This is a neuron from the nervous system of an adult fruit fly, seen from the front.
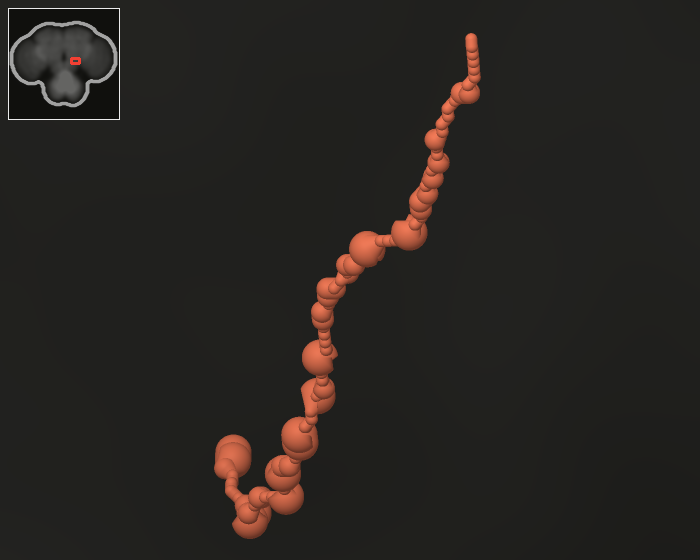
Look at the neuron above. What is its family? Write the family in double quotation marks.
"class mechanosensory"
